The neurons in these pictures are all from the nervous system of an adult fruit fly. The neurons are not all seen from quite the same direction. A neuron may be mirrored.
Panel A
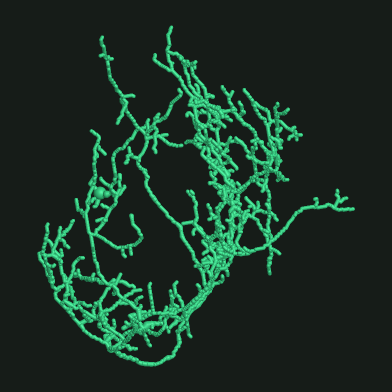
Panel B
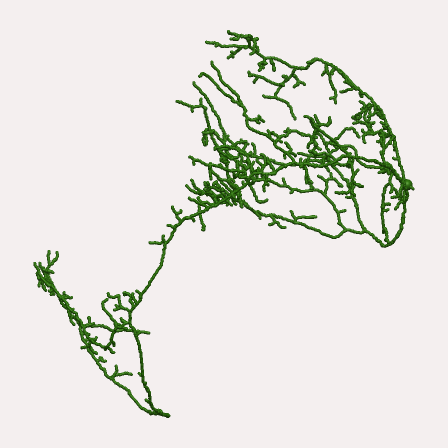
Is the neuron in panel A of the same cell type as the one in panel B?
no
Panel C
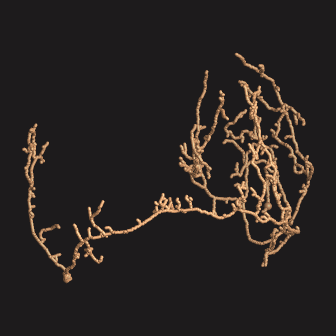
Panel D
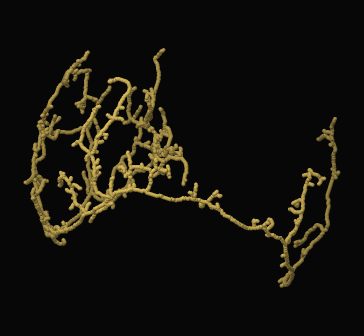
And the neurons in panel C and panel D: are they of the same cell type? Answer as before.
yes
